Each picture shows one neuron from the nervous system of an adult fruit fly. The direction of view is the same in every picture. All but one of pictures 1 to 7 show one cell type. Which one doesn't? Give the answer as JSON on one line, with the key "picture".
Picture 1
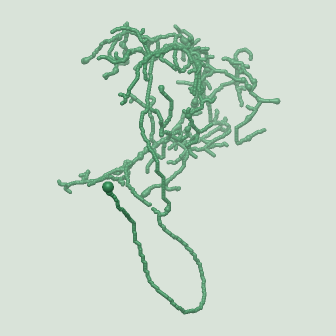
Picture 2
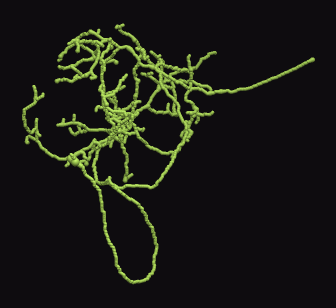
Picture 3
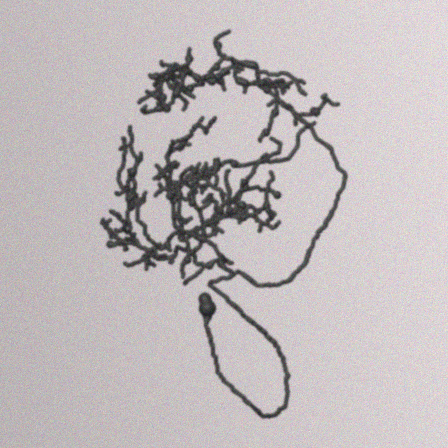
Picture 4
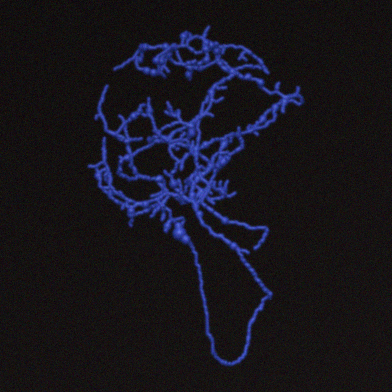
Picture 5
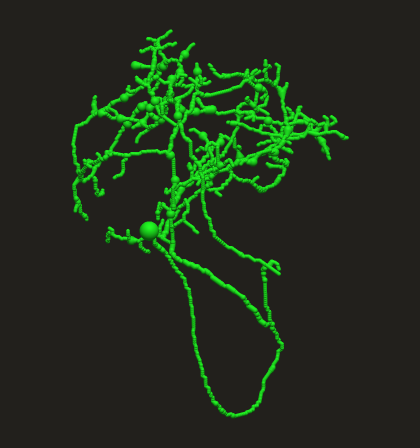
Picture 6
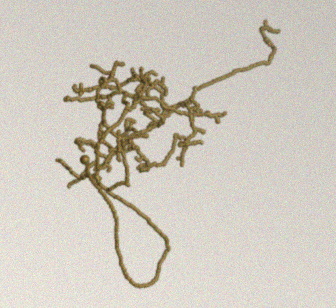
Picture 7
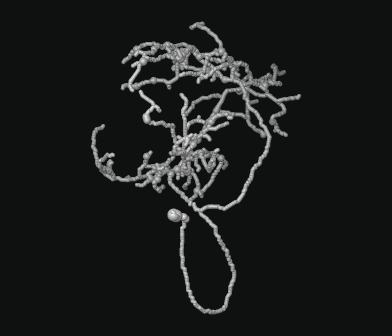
{"picture": 5}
